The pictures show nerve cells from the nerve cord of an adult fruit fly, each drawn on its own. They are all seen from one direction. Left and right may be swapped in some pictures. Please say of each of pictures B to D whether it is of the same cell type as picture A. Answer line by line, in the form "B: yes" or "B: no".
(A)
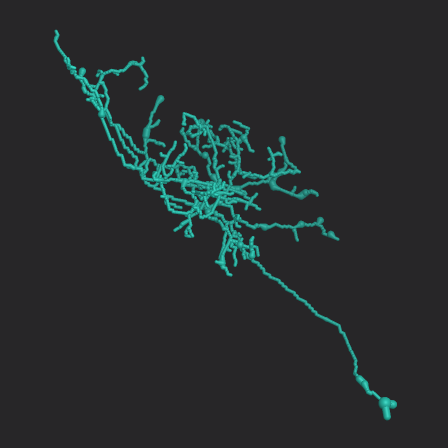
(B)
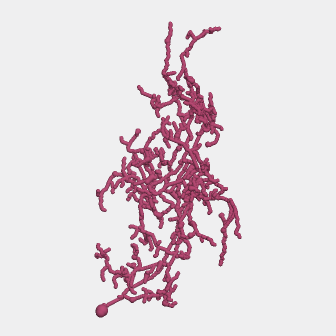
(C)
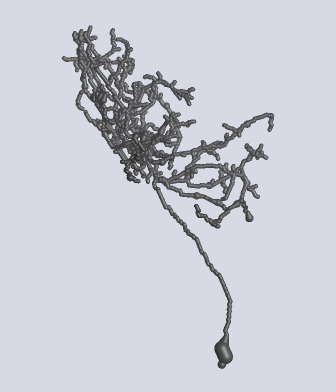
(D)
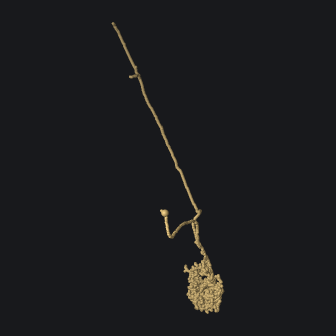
B: yes
C: yes
D: no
